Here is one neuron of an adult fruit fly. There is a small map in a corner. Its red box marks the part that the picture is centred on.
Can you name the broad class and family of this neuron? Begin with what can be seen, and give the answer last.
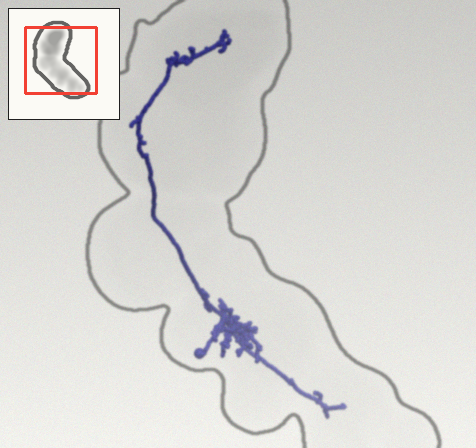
The cell body is at the bottom of the picture. As drawn here it is taller than it is wide. This is an ascending neuron. Its family is hemilineage 05B.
